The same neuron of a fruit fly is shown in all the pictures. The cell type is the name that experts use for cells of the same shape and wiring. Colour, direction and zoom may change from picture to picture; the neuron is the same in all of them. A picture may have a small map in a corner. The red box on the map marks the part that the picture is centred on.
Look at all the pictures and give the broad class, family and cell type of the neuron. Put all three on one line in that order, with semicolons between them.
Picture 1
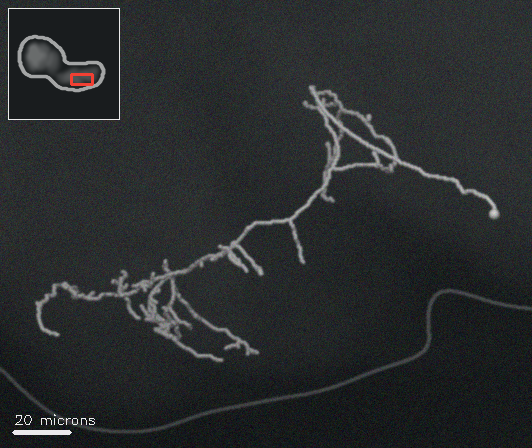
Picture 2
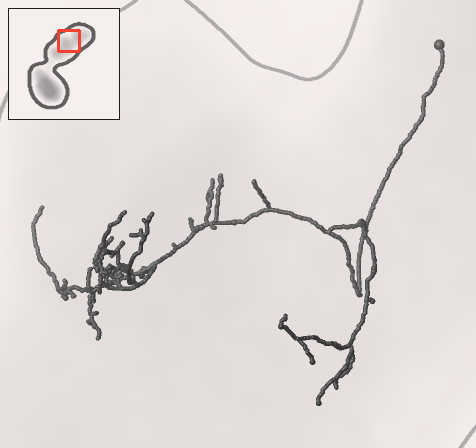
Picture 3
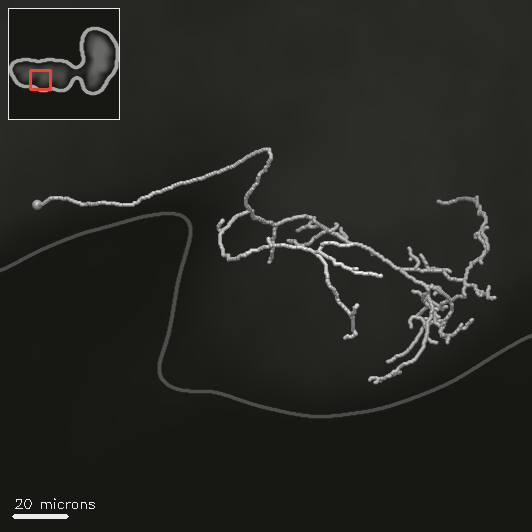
nerve-cord intrinsic neuron; hemilineage 03A; IN03A096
